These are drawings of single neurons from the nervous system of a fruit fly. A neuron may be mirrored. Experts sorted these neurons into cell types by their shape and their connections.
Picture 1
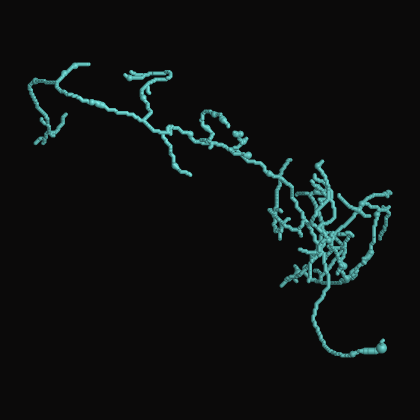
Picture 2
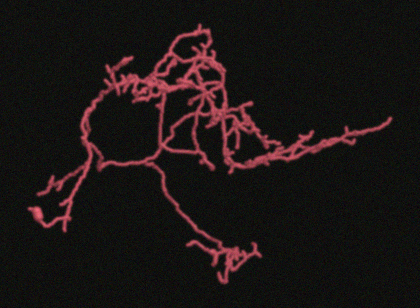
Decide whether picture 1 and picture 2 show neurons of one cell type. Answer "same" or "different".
different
